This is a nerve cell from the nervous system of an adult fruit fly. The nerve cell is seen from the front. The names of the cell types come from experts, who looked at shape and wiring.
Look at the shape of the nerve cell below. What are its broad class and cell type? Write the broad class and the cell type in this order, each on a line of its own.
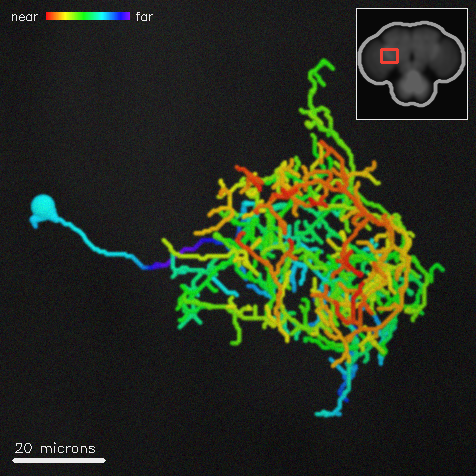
central-brain intrinsic neuron
AVLP401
